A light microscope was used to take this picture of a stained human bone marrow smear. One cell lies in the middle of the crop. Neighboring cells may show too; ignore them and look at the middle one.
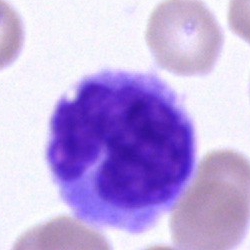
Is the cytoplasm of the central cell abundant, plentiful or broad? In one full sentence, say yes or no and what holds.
No, scant cytoplasm surrounds the nucleus of this cell.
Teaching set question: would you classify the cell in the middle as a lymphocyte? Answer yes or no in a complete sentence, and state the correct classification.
No, the identification should read a monocyte, not a lymphocyte, for the central cell.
